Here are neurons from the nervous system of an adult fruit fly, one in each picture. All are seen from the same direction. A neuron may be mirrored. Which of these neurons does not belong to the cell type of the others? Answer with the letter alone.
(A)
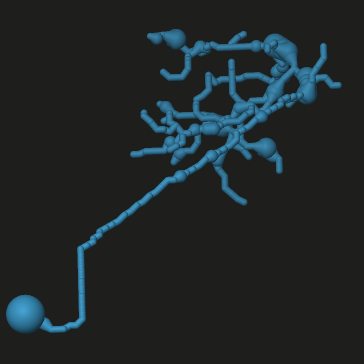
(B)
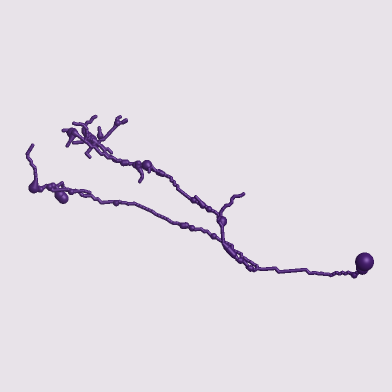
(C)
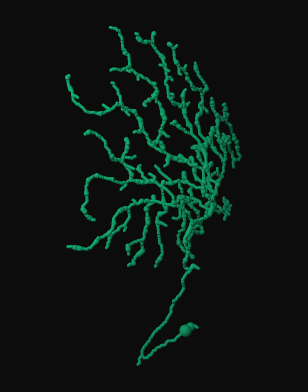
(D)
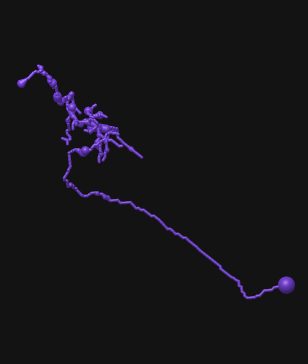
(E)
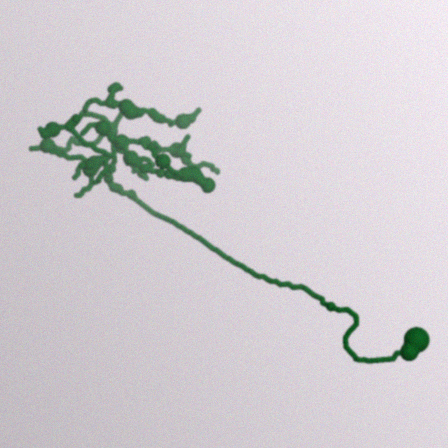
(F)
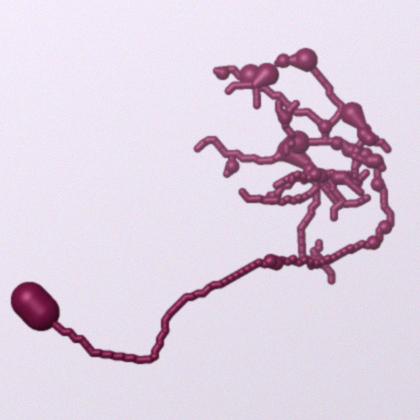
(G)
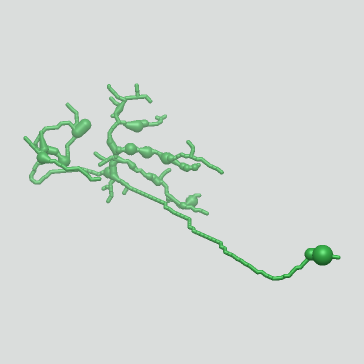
C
